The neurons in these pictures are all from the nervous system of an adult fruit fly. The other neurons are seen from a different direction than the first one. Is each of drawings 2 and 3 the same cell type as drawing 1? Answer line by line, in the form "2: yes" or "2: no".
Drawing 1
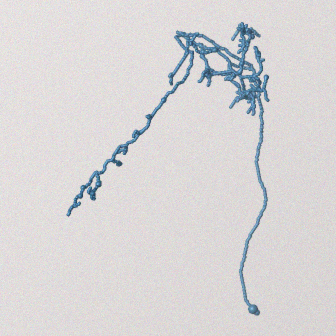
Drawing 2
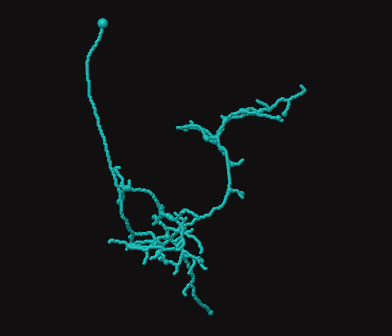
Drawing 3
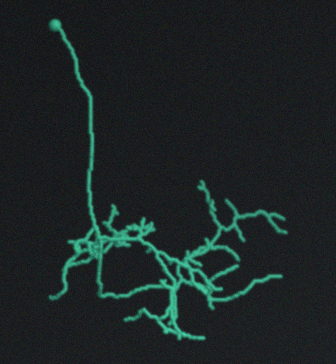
2: yes
3: no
